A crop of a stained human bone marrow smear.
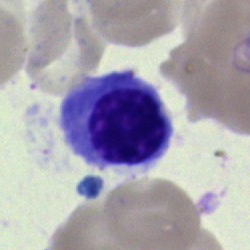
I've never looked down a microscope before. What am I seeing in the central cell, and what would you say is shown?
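Notice the roughly round outline. Inside, the chromatin is dark purple and densely clumped. A moderate rim of deep blue cytoplasm sits mainly to the left of the nucleus, and it contains no vacuoles. Putting that together, the cell is an erythroblast.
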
